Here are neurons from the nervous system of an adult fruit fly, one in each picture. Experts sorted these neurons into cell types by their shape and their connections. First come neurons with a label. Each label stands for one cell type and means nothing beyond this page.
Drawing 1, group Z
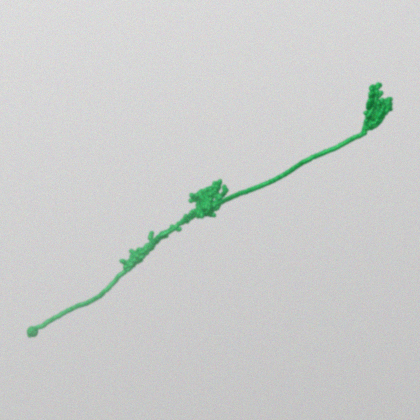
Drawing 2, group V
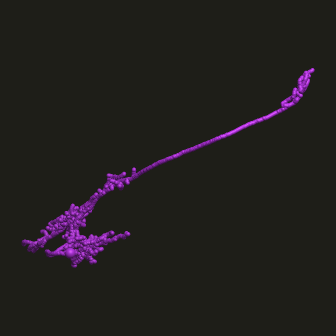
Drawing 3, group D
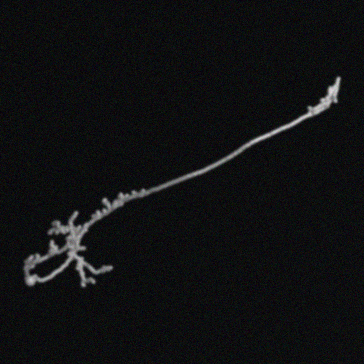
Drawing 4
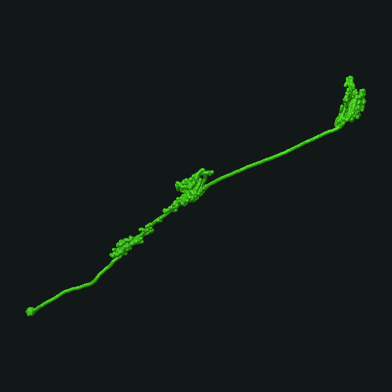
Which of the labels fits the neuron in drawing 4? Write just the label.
group Z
